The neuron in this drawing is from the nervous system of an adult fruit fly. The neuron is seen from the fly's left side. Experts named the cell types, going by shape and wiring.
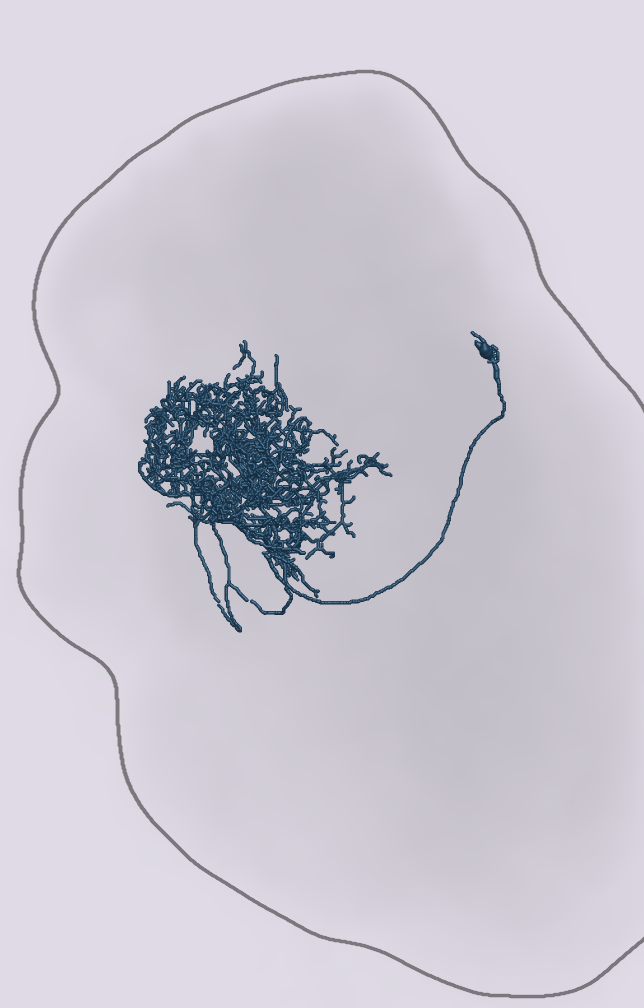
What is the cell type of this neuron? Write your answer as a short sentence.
The cell type is AVLP535.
